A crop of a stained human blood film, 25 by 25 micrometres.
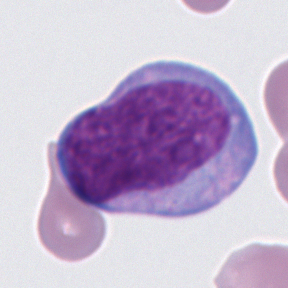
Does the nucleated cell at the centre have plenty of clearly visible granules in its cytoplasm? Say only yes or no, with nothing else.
No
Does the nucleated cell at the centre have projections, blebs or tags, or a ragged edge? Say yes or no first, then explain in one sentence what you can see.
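No. The cell outline is smooth, without surface projections.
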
